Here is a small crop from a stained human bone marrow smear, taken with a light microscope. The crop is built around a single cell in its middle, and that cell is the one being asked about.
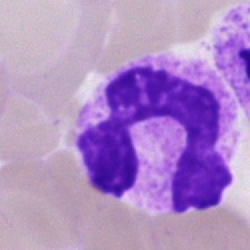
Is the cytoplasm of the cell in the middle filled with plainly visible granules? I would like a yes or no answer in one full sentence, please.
Yes, granules are visible in large numbers in its cytoplasm.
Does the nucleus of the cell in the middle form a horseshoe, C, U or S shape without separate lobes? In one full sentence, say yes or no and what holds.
Yes, a band-like curved nucleus without separate lobes is present in this cell.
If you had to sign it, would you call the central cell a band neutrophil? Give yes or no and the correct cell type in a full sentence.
Yes, the central cell here is a band neutrophil.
